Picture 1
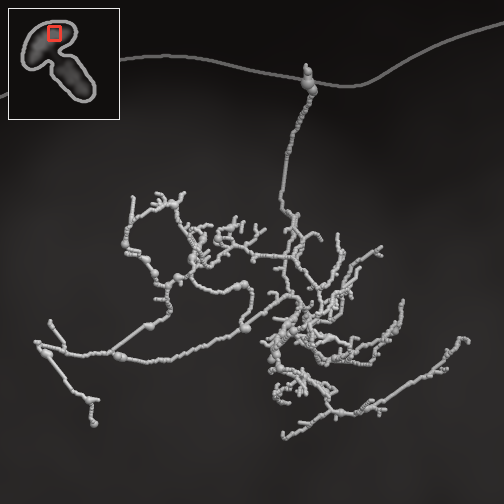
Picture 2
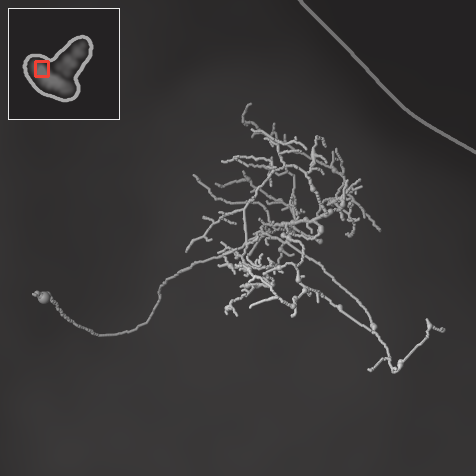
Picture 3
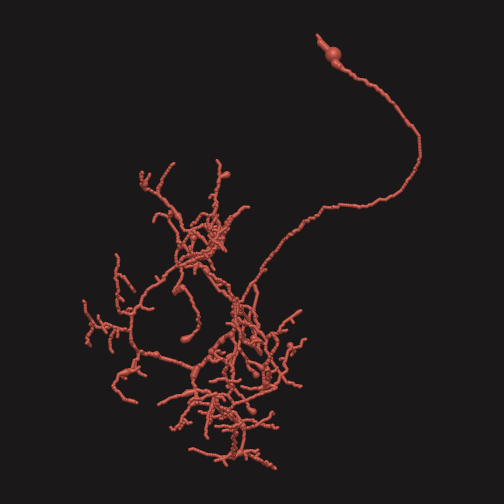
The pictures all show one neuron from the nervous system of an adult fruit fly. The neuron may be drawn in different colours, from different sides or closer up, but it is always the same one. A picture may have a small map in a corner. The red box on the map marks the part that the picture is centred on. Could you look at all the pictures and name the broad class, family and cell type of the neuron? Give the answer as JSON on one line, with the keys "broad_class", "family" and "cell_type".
{"broad_class": "central-brain intrinsic neuron", "family": "hemilineage LHa1", "cell_type": "CB2714"}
